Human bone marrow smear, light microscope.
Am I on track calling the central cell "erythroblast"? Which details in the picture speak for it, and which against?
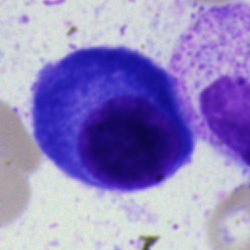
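The name erythroblast does not fit; the central cell is a plasma cell. Its nucleus lies off-centre toward the lower right.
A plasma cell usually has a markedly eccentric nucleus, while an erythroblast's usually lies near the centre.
The abundant cytoplasm, a wide band on the upper-left side, stains deep blue.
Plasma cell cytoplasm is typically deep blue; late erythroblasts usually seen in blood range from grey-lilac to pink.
A paler cytoplasmic zone borders the upper-left edge of the nucleus.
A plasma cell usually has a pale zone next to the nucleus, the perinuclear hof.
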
